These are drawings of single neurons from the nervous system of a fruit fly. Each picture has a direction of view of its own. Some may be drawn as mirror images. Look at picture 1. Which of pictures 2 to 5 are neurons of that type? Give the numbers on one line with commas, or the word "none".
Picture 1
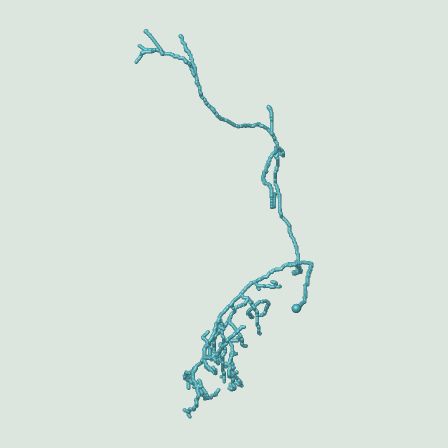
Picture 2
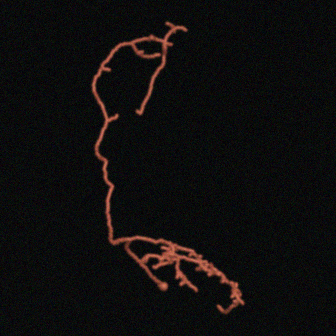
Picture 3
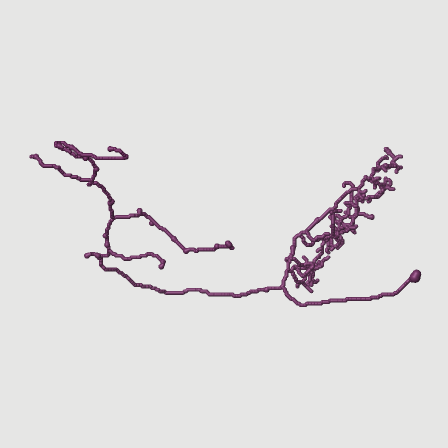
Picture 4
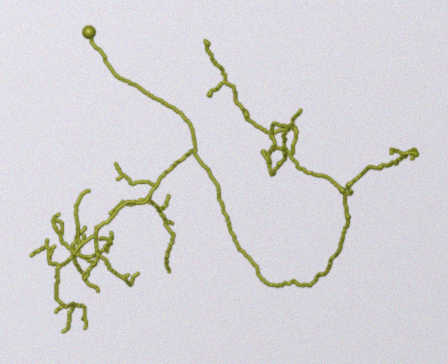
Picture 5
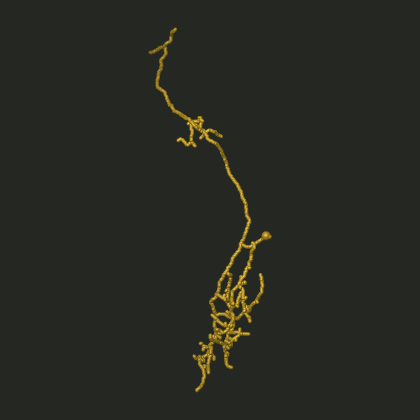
3, 4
